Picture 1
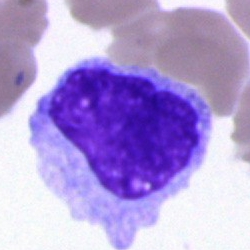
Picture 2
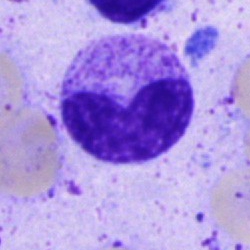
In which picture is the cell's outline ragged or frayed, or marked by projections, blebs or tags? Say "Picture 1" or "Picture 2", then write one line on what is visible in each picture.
Picture 1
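What picture 1 shows: The cell outline is irregular, with small bumps along its lower and left margins.
What picture 2 shows: The cell outline is round and smooth.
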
